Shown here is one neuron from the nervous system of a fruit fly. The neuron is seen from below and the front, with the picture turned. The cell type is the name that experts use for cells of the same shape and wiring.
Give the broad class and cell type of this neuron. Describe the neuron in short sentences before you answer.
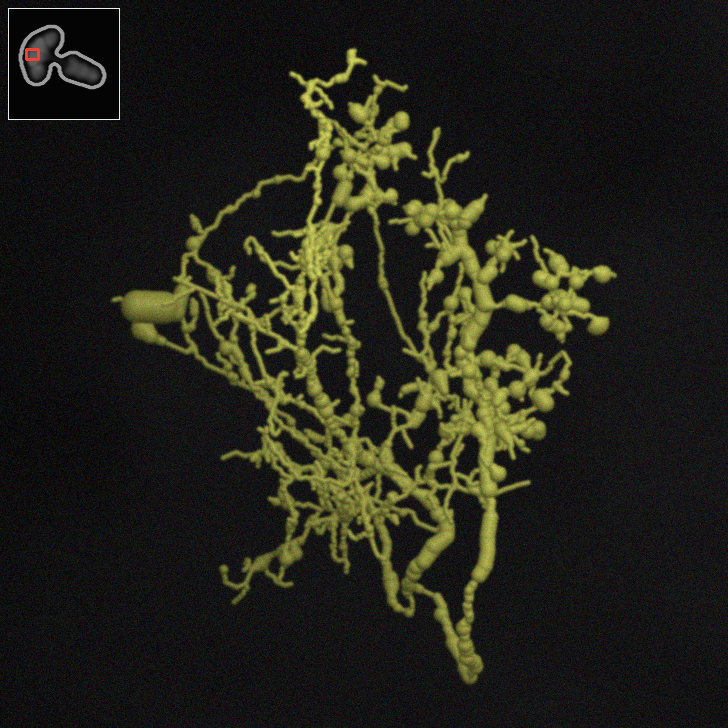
It lies in the brain. The cell body is on the left of the picture. The picture shows more than a hundred branch ends. It is a central-brain intrinsic neuron. Its cell type is SMP337.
